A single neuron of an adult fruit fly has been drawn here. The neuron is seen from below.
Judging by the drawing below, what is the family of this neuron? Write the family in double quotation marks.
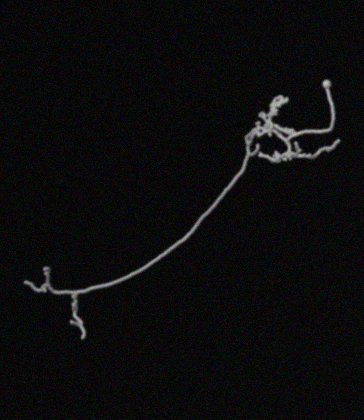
"hemilineage MX12"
